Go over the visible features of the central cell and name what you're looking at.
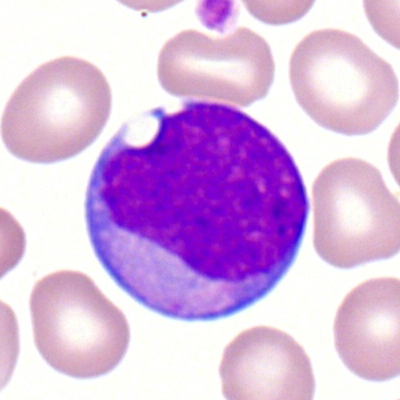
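Outline round and smooth. Nucleus occupies the upper part of the cell; cytoplasm lies mostly beneath it. One clear round vacuole at the upper left edge. No coarse granules in the cytoplasm. Cell: myeloblast.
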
